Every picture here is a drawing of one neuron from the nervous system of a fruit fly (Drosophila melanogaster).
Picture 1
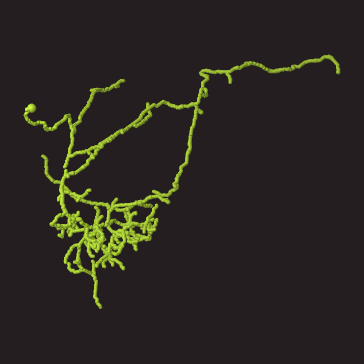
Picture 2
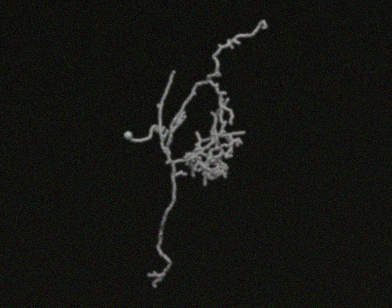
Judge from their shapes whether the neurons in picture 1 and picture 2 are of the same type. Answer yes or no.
yes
